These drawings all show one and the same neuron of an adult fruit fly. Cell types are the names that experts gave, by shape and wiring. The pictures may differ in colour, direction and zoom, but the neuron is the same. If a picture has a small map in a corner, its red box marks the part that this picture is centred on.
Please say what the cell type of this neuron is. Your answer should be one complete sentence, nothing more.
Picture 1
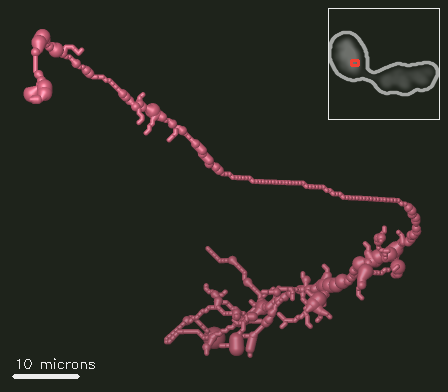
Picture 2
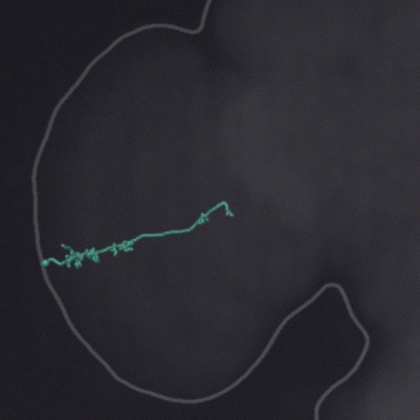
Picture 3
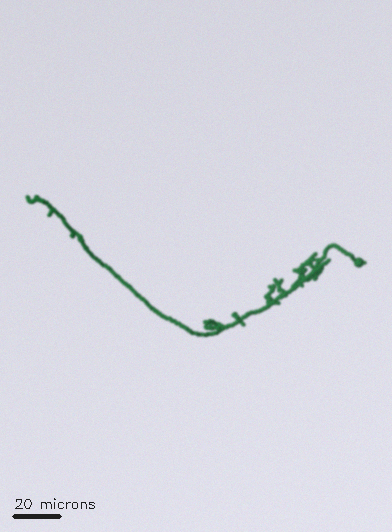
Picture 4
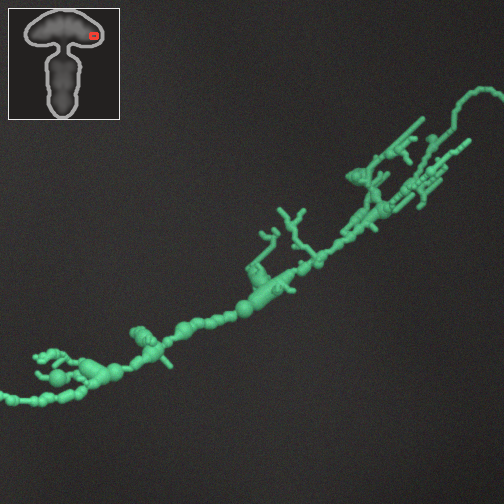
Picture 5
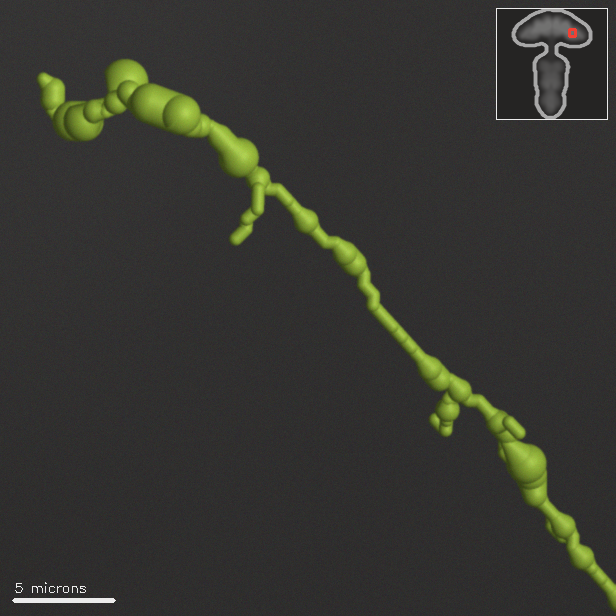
The single neuron here is of type Tm12.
